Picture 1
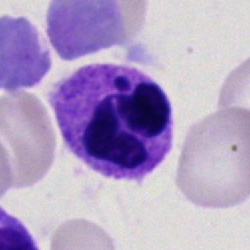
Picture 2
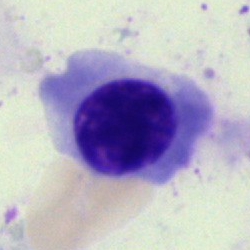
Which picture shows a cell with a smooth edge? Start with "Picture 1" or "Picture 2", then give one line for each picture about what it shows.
Picture 1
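In picture 1: The cell has a roughly round, smooth outline.
In picture 2: The cell outline is irregular, with blunt scalloped bulges along its edge.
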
